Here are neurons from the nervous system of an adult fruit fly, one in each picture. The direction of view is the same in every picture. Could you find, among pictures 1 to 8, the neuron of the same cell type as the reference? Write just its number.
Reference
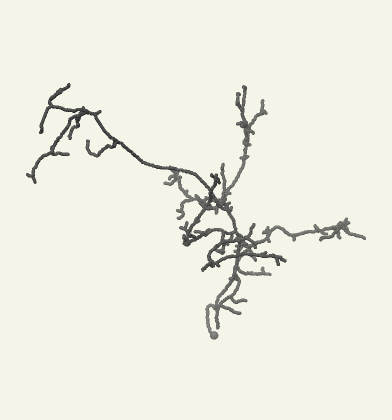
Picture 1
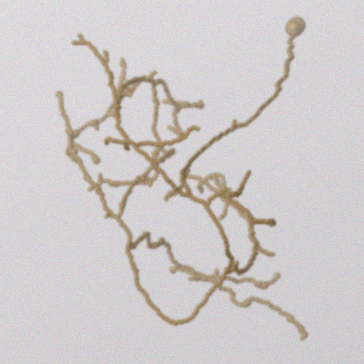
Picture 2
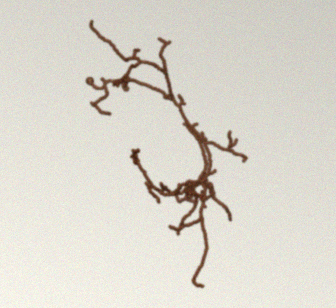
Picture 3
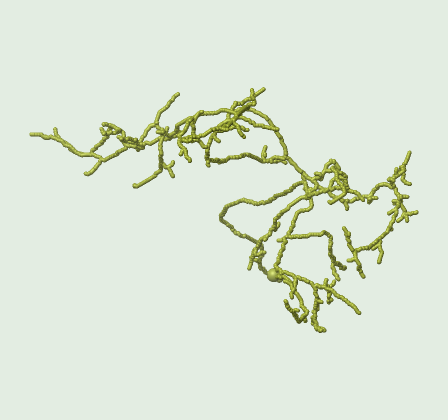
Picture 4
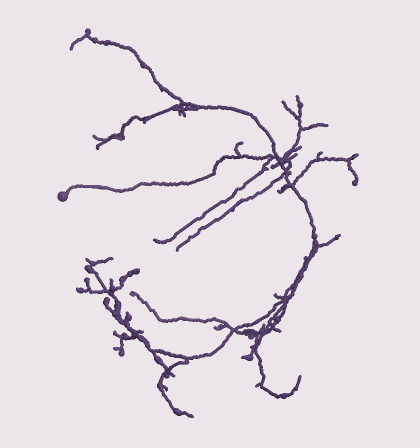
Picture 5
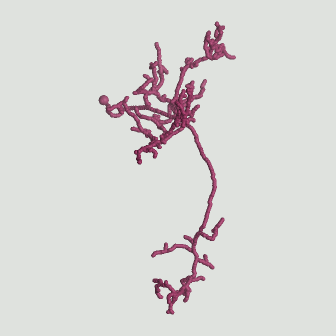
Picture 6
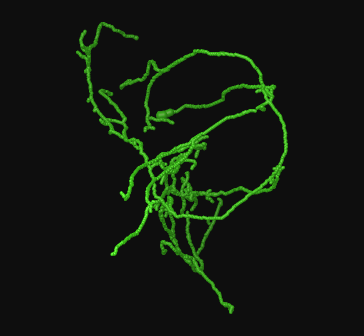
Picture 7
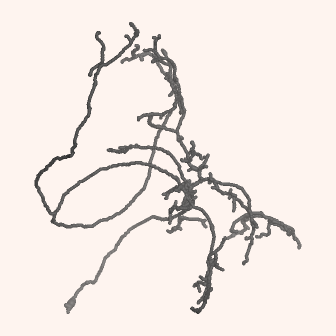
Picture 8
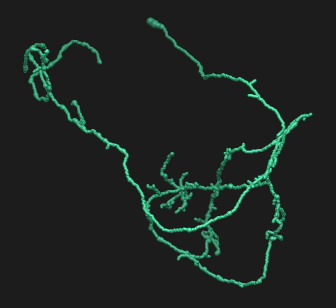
5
